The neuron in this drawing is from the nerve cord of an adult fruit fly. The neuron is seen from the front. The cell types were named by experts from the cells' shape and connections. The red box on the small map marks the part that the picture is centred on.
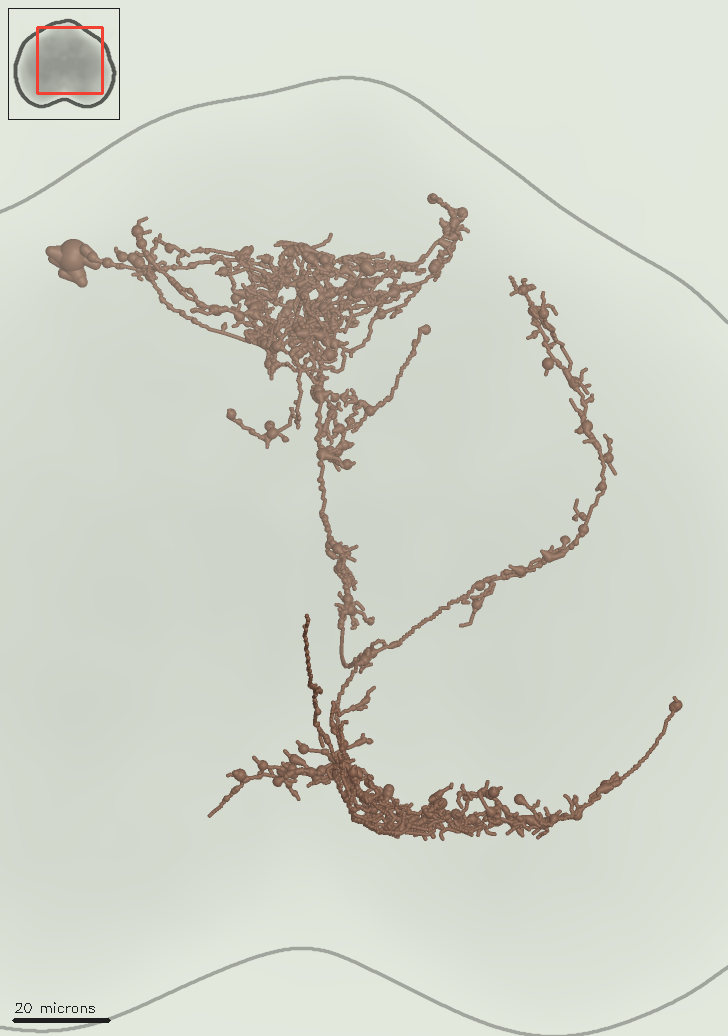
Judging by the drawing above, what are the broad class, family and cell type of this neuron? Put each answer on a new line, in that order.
ascending neuron
hemilineage 05B
AN05B053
